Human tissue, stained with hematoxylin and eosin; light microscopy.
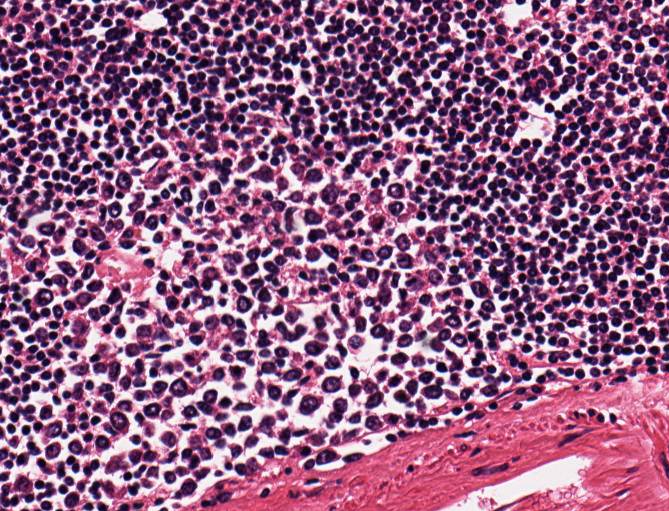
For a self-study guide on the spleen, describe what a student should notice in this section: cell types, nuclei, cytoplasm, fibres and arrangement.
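Overall pattern: nearly the whole field is a dense sheet of closely packed round cells, without glands or epithelium. Cell types: small lymphocytes, with dark round nuclei and scant cytoplasm, crowd the top and right; larger cells in the paler zone have a rim of pale pink cytoplasm around their nuclei. Other structures: a band of pink fibrous tissue with elongated nuclei crosses the bottom right corner diagonally.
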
